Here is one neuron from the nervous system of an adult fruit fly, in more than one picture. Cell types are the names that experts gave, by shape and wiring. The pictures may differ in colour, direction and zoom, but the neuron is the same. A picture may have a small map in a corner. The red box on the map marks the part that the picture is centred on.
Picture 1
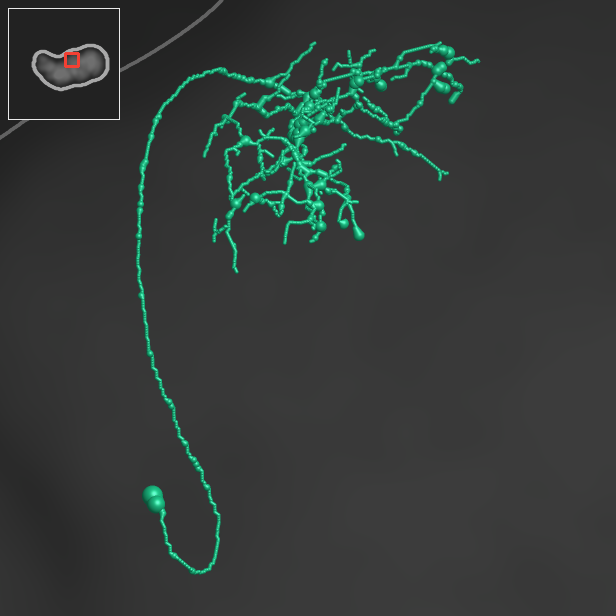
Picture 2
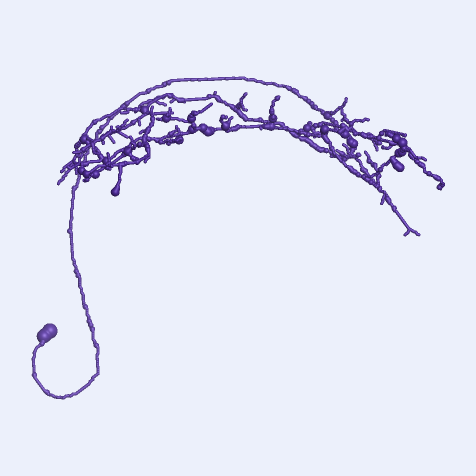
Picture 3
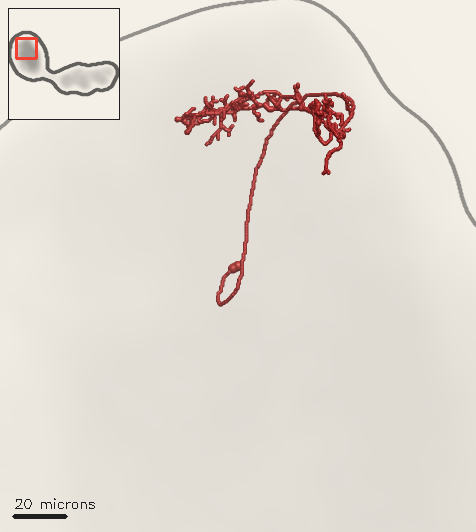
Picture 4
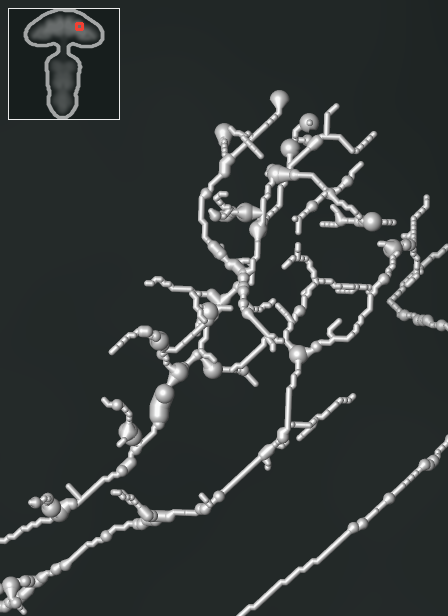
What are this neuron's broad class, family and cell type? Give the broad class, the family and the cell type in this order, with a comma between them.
central-brain intrinsic neuron, hemilineage SLPav2, SLP086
